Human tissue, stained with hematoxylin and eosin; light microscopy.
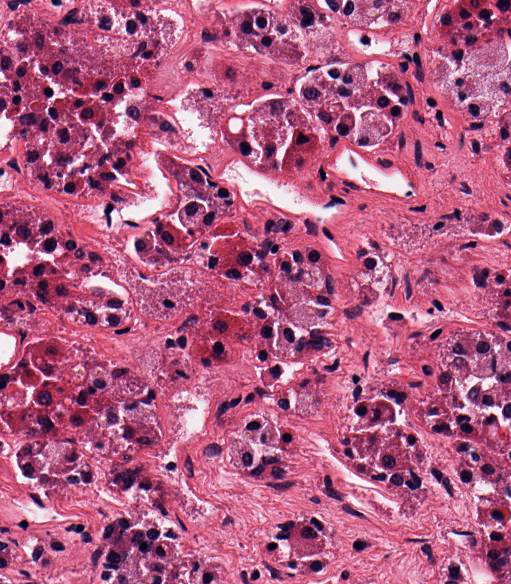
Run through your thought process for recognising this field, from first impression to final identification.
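The pars distalis of the pituitary occupies this field. Throughout, cells lie in irregular nests and clusters.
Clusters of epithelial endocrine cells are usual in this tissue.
The nest cells are large and polygonal, with abundant granular cytoplasm. Bands of pink fibrous stroma separate the nests and carry thin spindle-shaped nuclei along their fibres. No fat cells are present.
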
